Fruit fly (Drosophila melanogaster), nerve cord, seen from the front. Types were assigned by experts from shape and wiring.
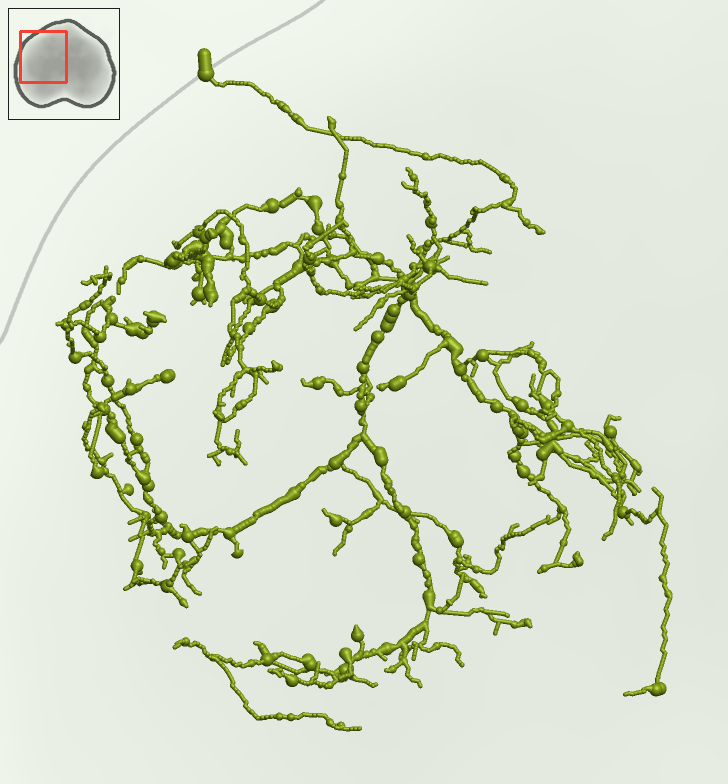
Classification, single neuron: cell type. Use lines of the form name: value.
cell type: IN03A068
